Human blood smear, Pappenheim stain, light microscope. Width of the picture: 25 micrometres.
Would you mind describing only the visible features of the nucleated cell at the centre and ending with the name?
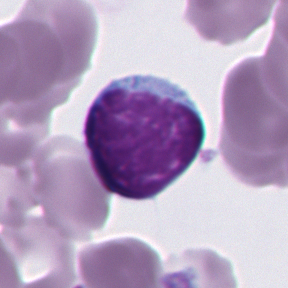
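Notice first that the cytoplasm makes a thin crescent, broadest along the top of the cell. The chromatin is dark purple and coarse, with paler streaks running through it. No distinct nucleolus stands out, and the cytoplasm shows no vacuoles. The cell is about 11 micrometres across and its nucleus about 10 micrometres, with the nucleus filling about 80% of the cell's area. It is a typical lymphocyte.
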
